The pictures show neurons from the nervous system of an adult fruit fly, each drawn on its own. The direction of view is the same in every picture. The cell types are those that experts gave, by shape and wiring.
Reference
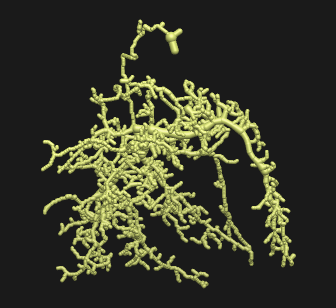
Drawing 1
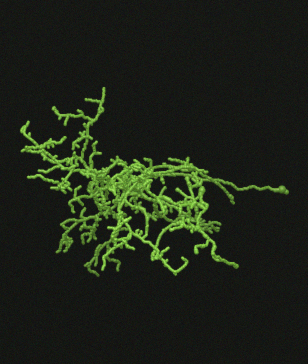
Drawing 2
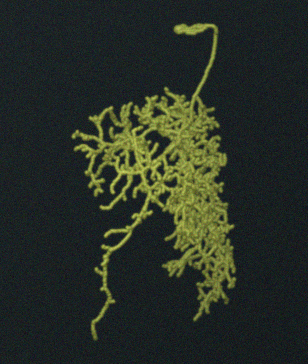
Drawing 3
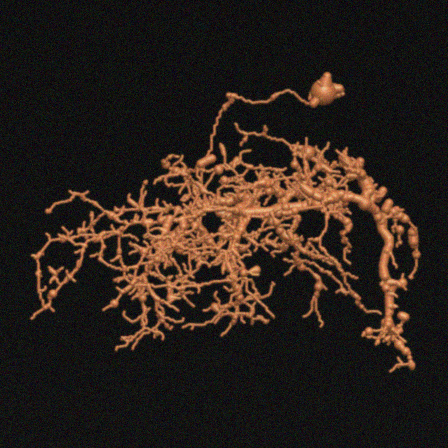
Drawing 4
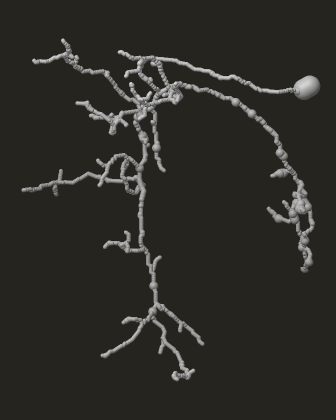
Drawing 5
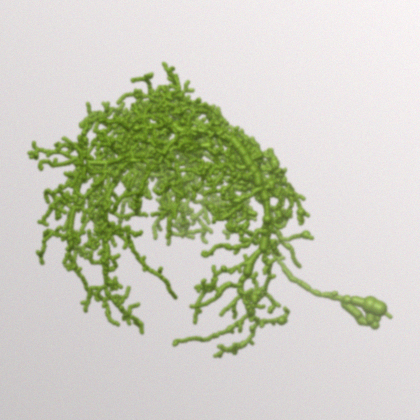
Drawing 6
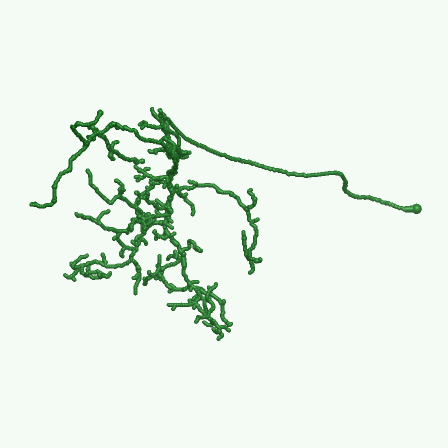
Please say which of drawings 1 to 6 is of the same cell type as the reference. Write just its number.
3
